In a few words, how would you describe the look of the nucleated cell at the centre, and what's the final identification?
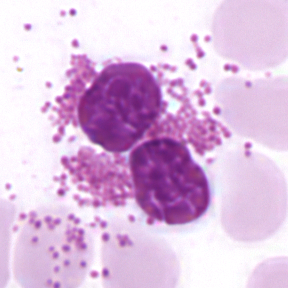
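Look around the nucleus: no intact cell outline shows, and the granules lie loosely scattered about it. Those granules are pinkish-purple, and few lie over the nuclear lobes. No nucleoli can be seen in either lobe. What you are looking at is an eosinophil.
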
